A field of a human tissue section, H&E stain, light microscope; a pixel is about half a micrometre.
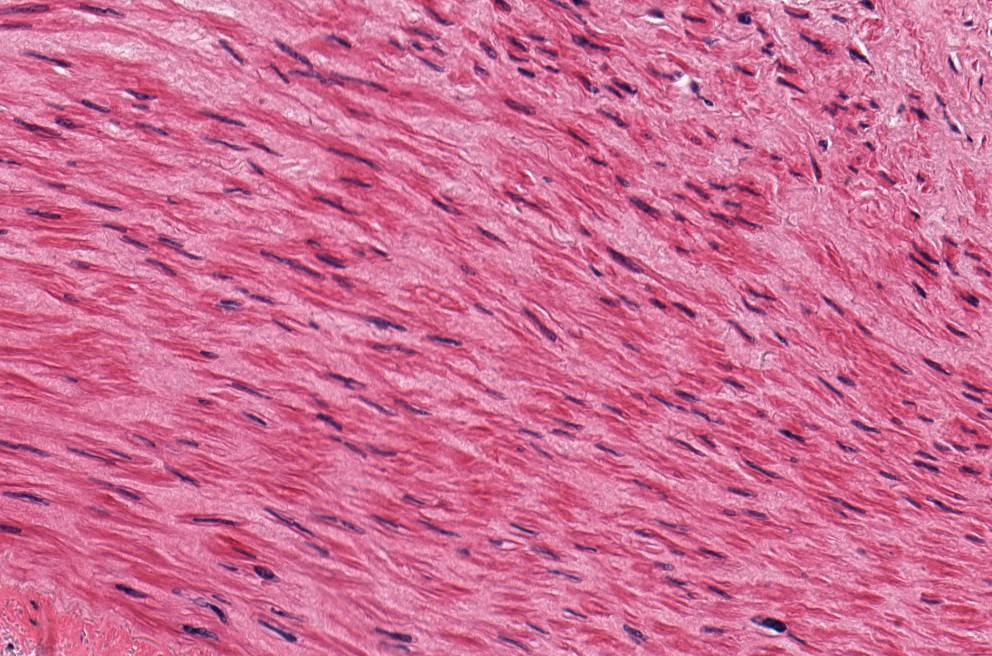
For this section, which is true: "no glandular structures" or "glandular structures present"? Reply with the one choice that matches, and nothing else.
No glandular structures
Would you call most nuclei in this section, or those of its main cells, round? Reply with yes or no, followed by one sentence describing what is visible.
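No. The nuclei are slender, elongated and dark, lying along the line of the fibres.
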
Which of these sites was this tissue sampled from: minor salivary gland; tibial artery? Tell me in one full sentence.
The origin of this tissue is the tibial artery.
